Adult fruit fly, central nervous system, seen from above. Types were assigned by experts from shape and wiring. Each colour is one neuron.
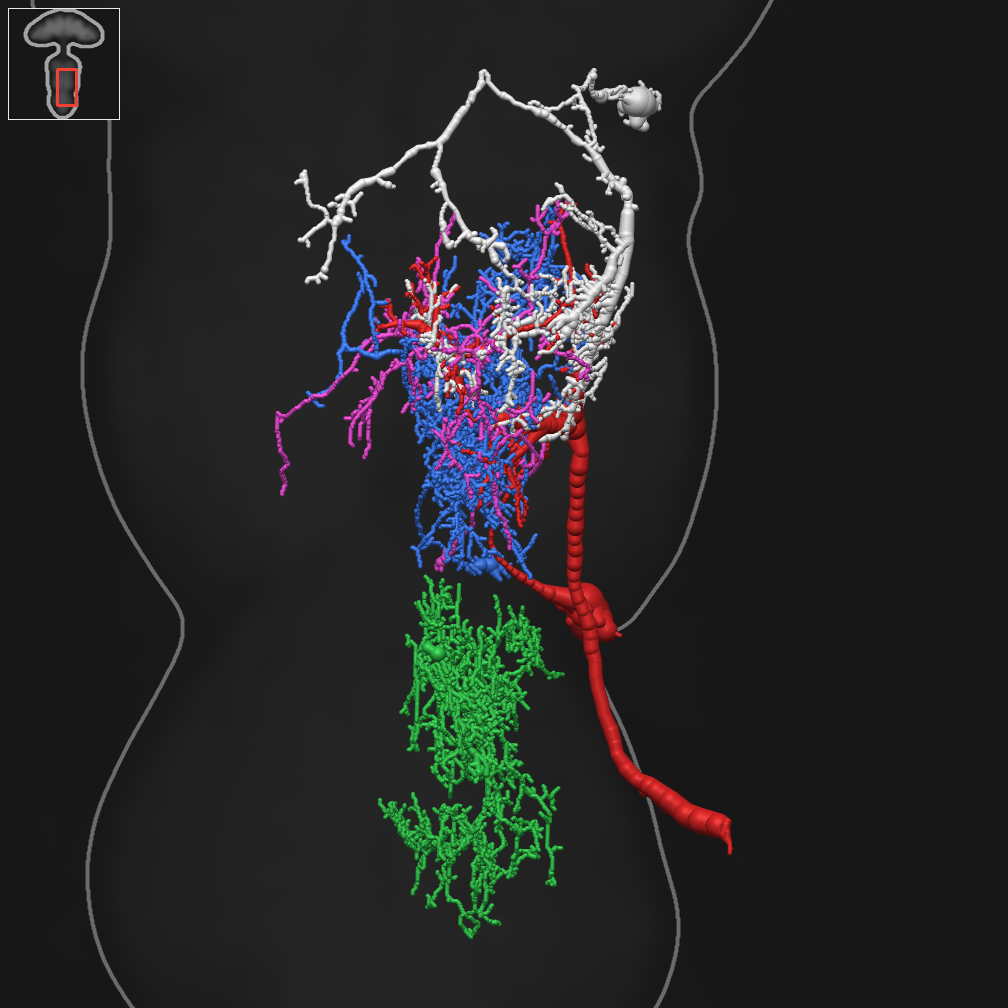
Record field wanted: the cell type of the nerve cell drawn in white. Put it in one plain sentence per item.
The cell type is IN03B001.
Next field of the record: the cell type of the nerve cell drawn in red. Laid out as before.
The cell type is iii3 MN.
